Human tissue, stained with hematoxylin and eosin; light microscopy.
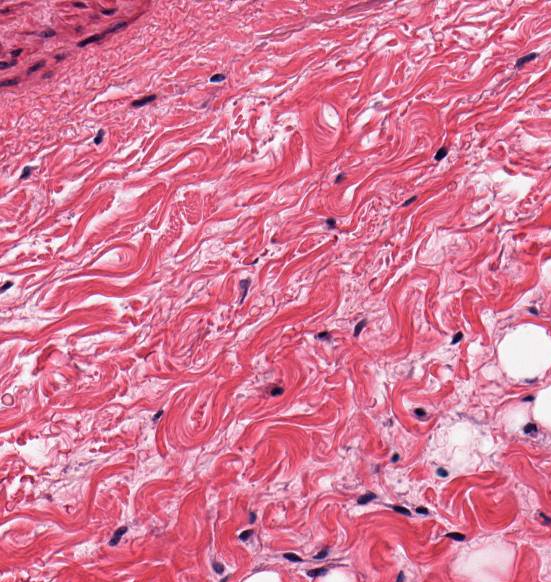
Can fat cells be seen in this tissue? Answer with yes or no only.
Yes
